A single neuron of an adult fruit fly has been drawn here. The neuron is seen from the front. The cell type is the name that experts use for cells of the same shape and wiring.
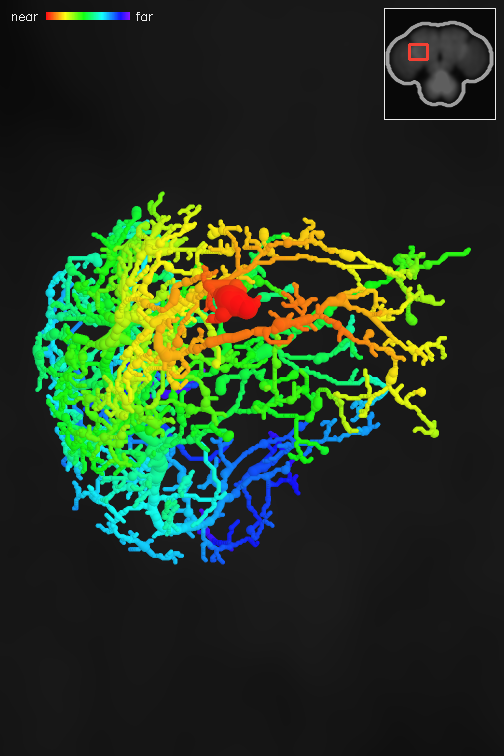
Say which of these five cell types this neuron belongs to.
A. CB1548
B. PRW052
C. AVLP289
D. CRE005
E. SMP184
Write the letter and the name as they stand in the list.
C. AVLP289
